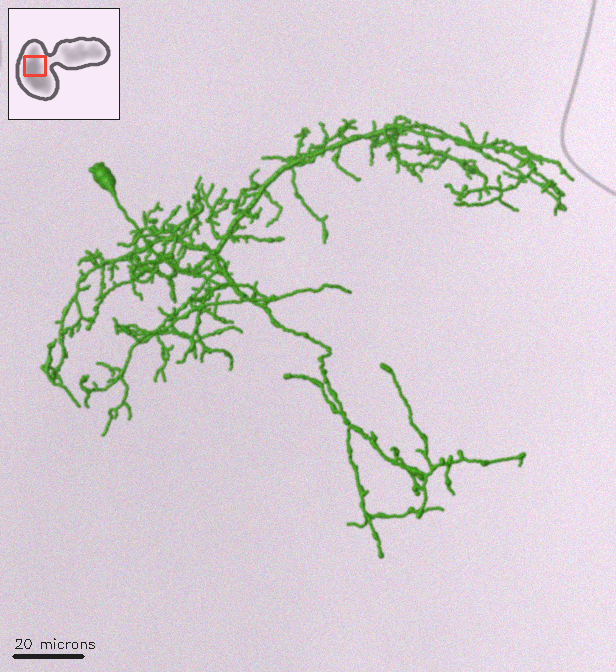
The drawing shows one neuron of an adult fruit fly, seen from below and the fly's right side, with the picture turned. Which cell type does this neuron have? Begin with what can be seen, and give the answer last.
It lies in the brain. From left to right in the picture it spans about 160 microns. More than a hundred branch ends can be seen. It is a central-brain intrinsic neuron. Its cell type is GNG189.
